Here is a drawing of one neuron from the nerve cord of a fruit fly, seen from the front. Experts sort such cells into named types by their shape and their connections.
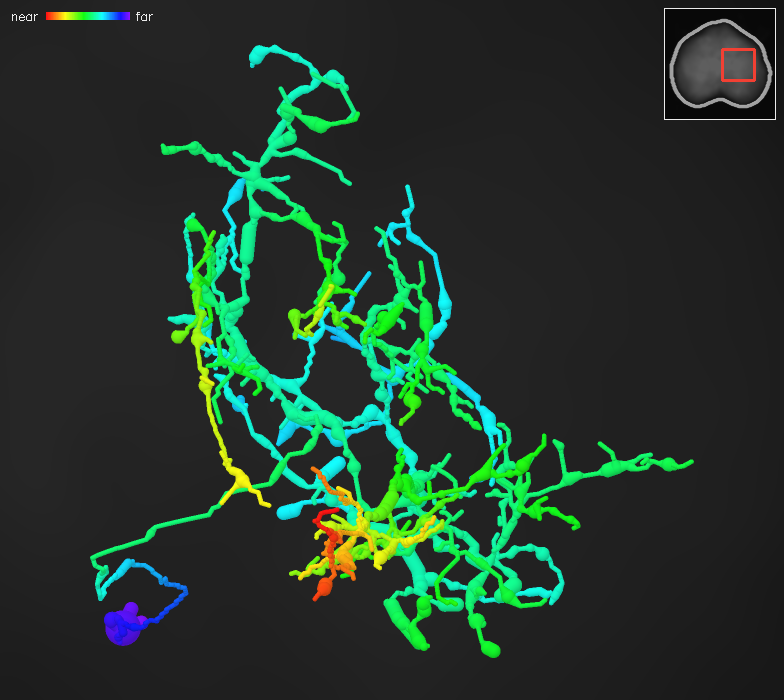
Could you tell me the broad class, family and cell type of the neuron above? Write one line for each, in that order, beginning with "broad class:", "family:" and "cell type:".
broad class: nerve-cord intrinsic neuron
family: hemilineage 01B
cell type: IN01B016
